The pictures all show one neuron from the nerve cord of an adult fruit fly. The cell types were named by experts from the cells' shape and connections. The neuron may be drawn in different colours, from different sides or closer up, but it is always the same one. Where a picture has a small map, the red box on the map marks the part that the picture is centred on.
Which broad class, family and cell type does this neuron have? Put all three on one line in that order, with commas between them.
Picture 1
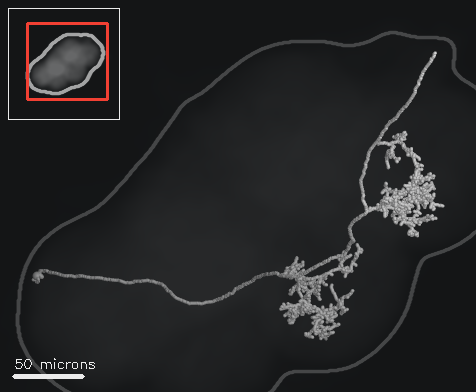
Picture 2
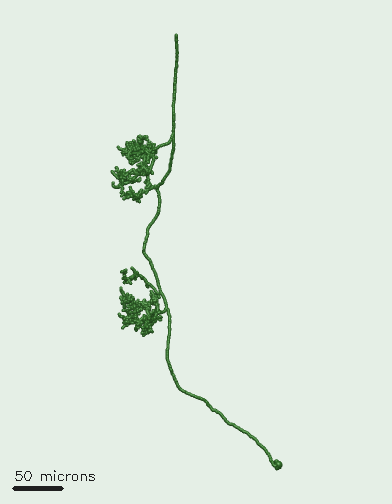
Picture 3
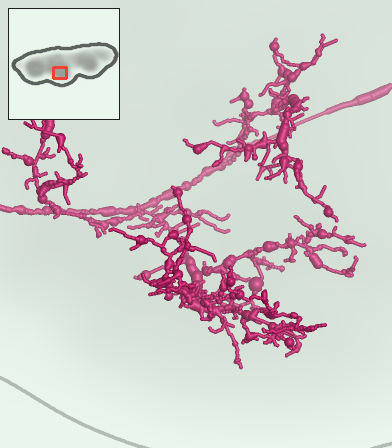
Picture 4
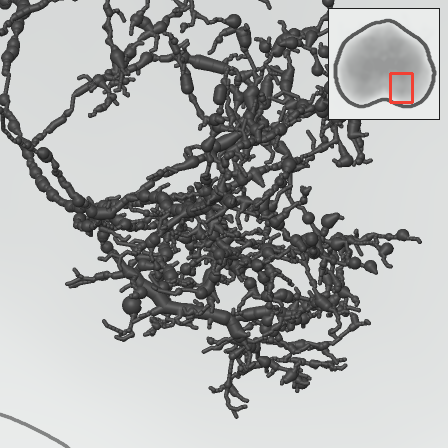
ascending neuron, hemilineage 09B, AN09B060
